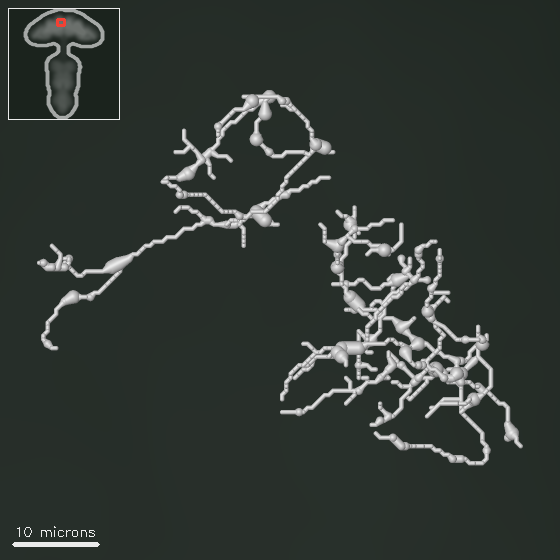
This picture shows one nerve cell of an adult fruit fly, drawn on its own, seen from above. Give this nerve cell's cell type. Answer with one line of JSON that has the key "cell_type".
{"cell_type": "PRW015"}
